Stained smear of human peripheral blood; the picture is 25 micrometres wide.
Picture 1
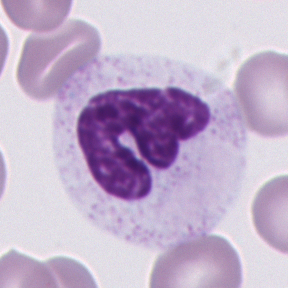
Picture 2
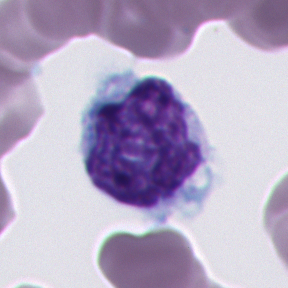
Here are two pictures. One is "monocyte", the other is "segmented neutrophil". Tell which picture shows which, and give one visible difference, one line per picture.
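Picture 1 – segmented neutrophil. Small pinkish-violet granules are scattered throughout the cytoplasm.
Picture 2 – monocyte. No distinct granules can be seen in the cytoplasm.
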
